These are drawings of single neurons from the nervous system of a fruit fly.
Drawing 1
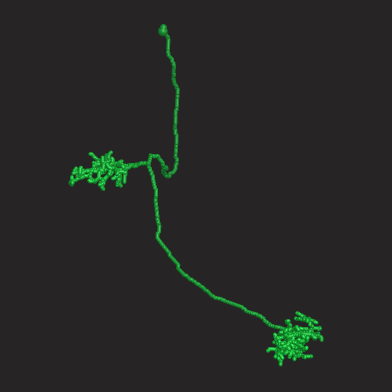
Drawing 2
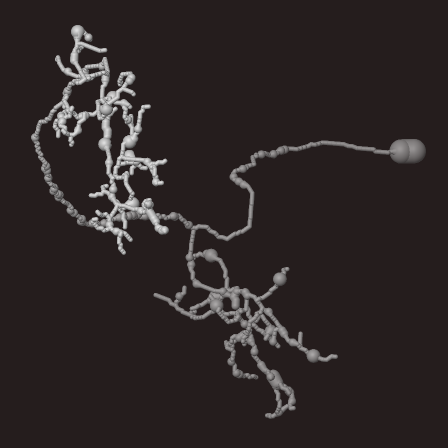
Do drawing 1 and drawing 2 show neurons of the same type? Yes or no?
yes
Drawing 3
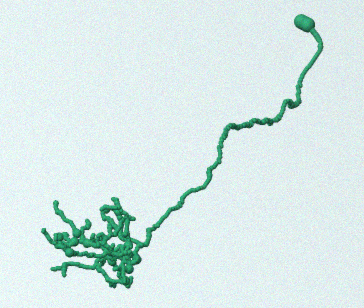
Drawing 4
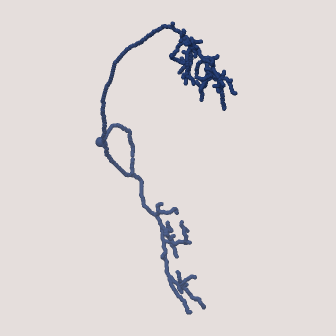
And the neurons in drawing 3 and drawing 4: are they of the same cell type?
no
